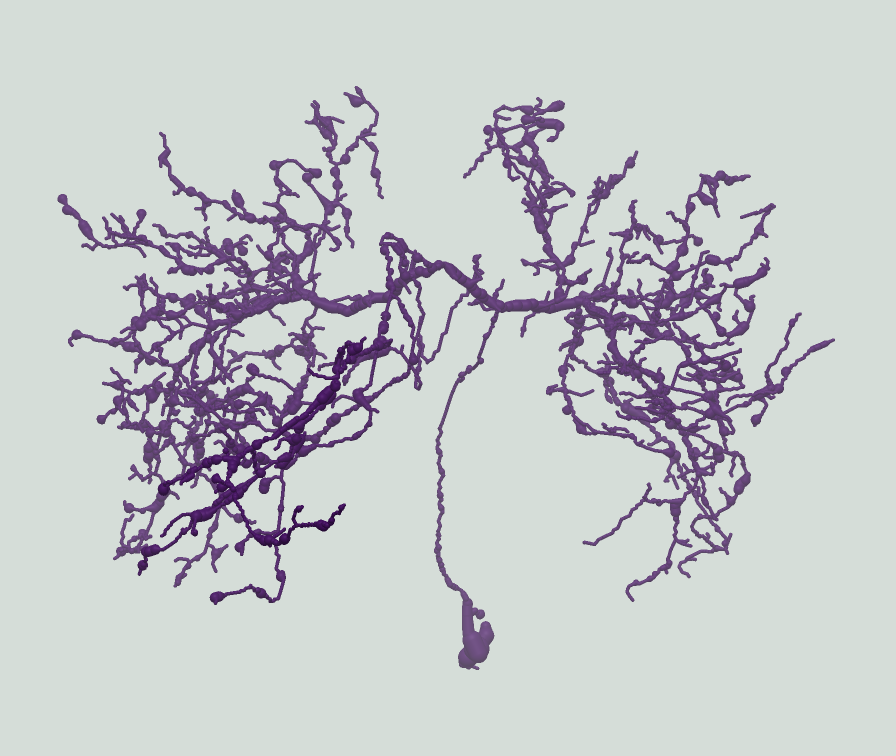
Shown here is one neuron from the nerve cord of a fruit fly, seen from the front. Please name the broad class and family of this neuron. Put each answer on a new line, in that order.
nerve-cord intrinsic neuron
hemilineage 06B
